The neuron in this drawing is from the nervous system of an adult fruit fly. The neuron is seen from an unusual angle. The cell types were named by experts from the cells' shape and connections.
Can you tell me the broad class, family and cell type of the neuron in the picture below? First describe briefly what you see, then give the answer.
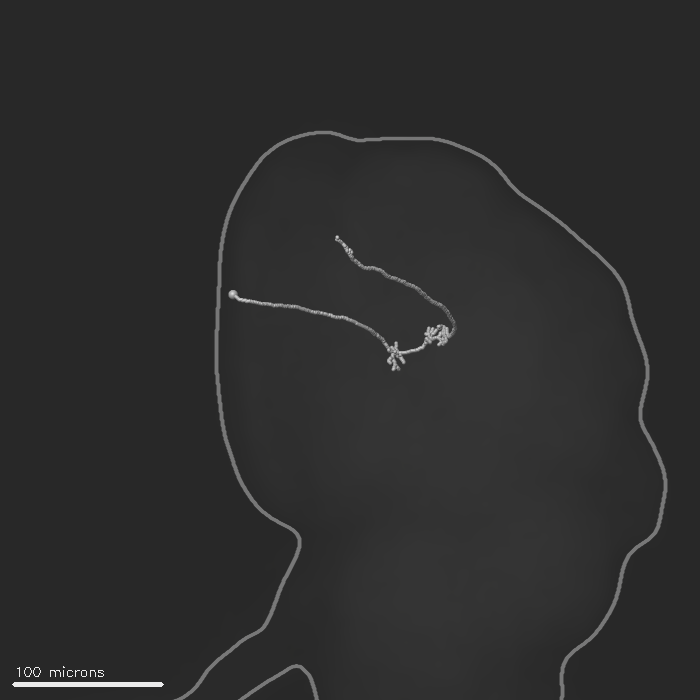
By the scale bar it is about 150 microns wide in this view. As drawn here it is wider than it is tall. It is an optic-lobe intrinsic neuron. Its family is C. The cell type is C3.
